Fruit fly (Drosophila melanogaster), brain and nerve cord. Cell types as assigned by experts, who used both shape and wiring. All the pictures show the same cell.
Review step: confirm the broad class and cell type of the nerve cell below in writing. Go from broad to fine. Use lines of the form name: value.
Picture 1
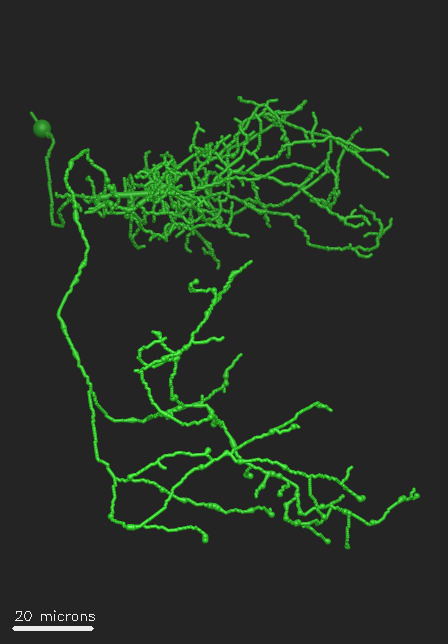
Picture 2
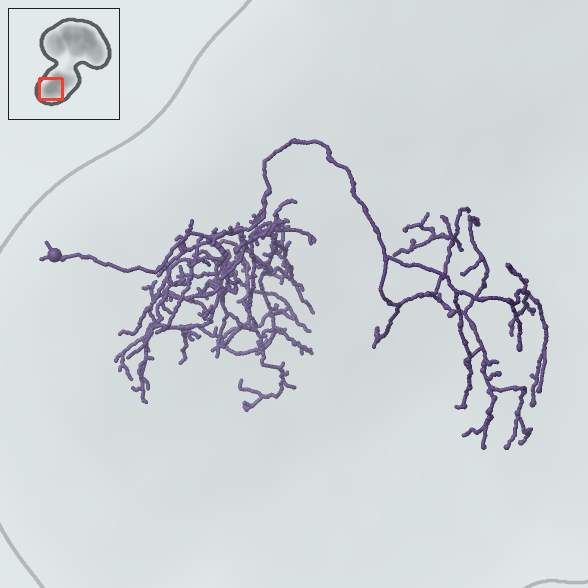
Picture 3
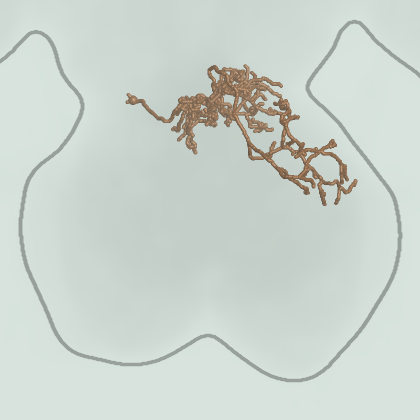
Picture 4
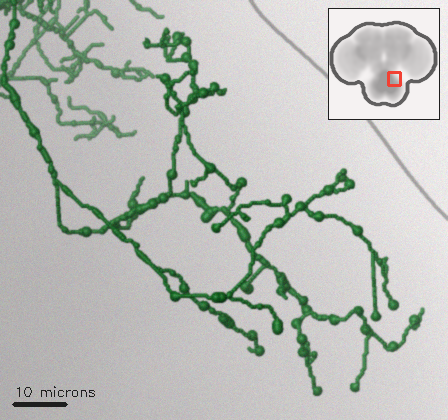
broad class: nerve-cord intrinsic neuron
cell type: INXXX307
